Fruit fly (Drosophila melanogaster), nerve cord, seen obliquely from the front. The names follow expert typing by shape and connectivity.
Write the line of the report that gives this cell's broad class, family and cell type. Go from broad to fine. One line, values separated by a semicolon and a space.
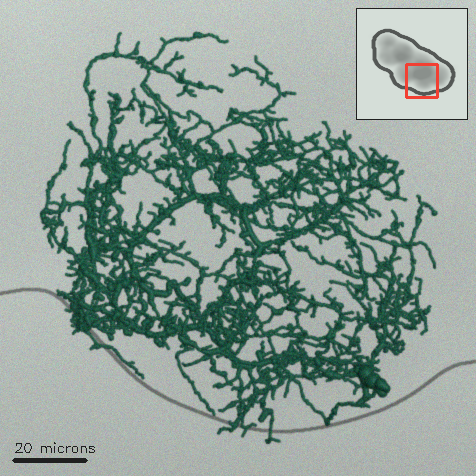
nerve-cord intrinsic neuron; hemilineage 13A; IN13A010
